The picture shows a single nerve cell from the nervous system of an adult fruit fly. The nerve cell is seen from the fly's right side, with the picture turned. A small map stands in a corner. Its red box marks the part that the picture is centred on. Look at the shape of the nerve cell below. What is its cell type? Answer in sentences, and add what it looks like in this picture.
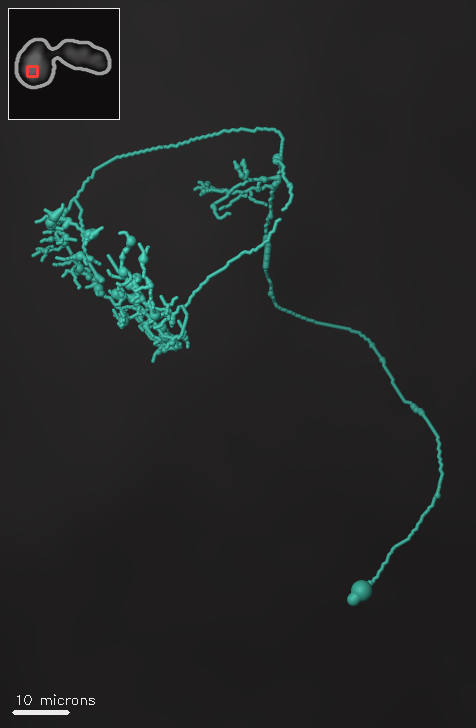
The cell type is vDeltaF. Its broad class is central-brain intrinsic neuron. Its cell body lies at the lower right of the picture. From top to bottom in the picture it spans about 90 microns. Dozens of branch ends can be seen.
